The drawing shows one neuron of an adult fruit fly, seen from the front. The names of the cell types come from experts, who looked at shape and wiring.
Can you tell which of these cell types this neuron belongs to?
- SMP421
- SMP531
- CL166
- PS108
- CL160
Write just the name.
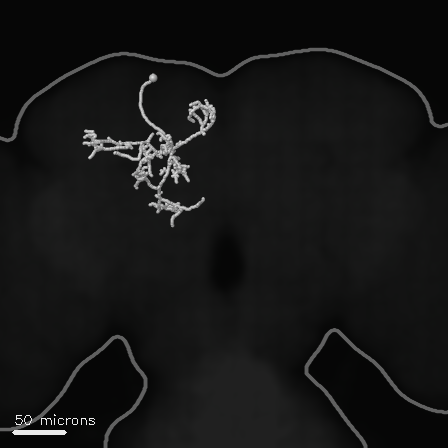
CL160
